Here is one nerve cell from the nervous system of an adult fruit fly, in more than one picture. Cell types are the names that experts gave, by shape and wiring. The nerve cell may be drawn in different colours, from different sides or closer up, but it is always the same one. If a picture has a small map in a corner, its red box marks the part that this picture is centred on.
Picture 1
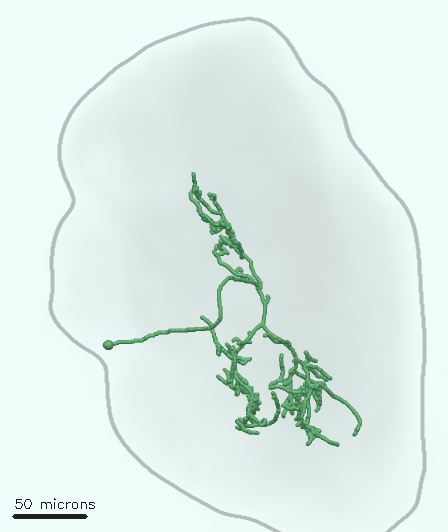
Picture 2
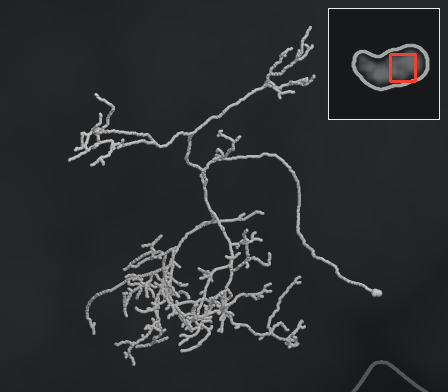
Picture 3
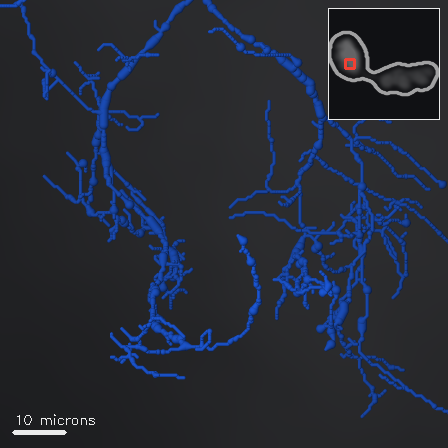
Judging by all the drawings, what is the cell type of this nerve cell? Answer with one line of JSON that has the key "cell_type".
{"cell_type": "CL122_b"}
